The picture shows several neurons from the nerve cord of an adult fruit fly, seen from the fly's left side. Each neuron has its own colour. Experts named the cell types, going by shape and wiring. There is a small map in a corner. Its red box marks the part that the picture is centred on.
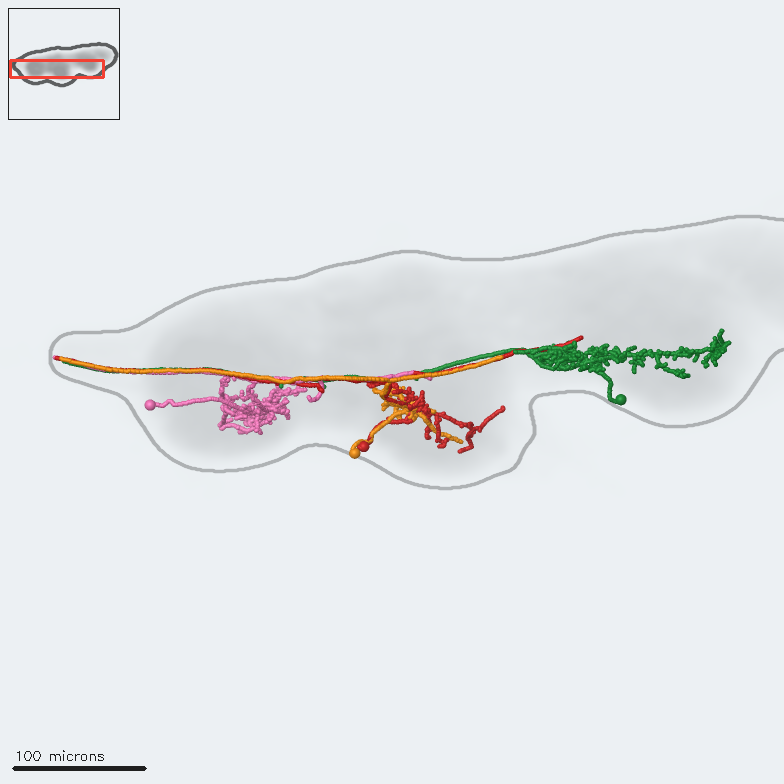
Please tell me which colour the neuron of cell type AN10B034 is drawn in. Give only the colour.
green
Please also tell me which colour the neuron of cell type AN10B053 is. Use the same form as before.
orange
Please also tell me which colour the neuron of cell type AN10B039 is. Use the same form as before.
pink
